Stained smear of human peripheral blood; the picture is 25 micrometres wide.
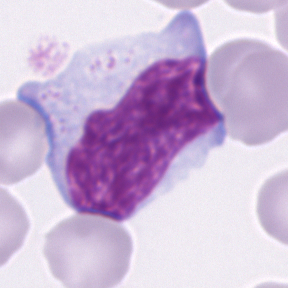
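Large granular lymphocyte. See the irregular outline, with several angular, pointed corners. The nucleus is elongated and irregular, about 17 by 9 micrometres, and lies diagonally from lower left to upper right. Abundant pale grey-blue cytoplasm lies mostly upper left of the nucleus; a few fine purple granules dot its upper part.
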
